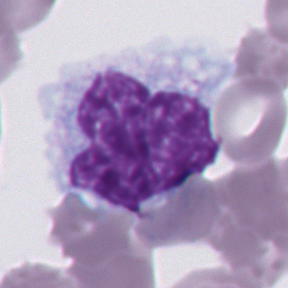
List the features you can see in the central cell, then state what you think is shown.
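A pale greyish-blue cytoplasm carries only very fine, faint lilac granules, which lend it a dusty, slightly foamy appearance. The cell margin is irregular and frayed rather than smoothly round. The image is slightly out of focus, so fine detail is soft. The cell is a monocyte.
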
